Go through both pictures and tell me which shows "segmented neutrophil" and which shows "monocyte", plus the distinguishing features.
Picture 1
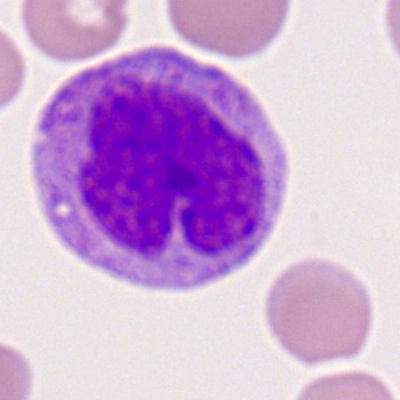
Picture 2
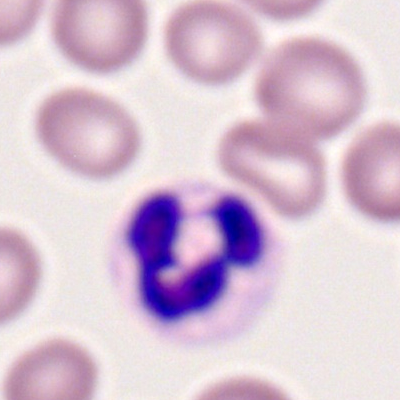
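Picture 1 shows a monocyte; picture 2 shows a segmented neutrophil. Both cells have a round, smooth outline. In the monocyte the nucleus, entered from its lower edge by a narrow cleft, fills most of the cell and leaves a moderate rim of cytoplasm.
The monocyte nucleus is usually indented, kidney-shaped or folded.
The nucleus of the segmented neutrophil is instead divided into several lobes set around the centre of the cell, with dense, dark purple chromatin.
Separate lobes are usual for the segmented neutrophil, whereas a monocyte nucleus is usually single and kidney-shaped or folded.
The monocyte's cytoplasm is pale lilac-blue; that around the neutrophil's lobes is pale pinkish-lilac.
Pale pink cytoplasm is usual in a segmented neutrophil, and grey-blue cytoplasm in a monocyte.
No coarse granules appear in the monocyte, and no large orange-red granules in the neutrophil. The monocyte holds one small clear vacuole at the left side of the cell; the neutrophil shows none.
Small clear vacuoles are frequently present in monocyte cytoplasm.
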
